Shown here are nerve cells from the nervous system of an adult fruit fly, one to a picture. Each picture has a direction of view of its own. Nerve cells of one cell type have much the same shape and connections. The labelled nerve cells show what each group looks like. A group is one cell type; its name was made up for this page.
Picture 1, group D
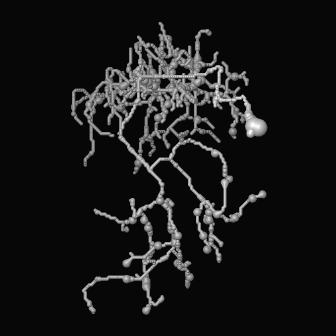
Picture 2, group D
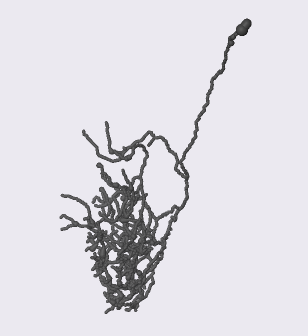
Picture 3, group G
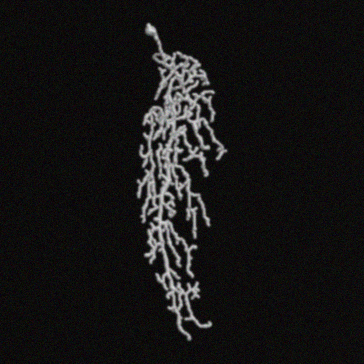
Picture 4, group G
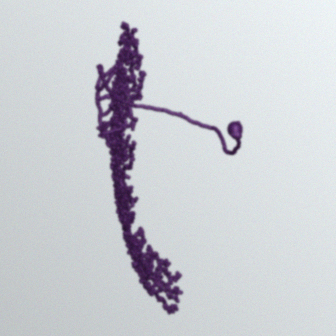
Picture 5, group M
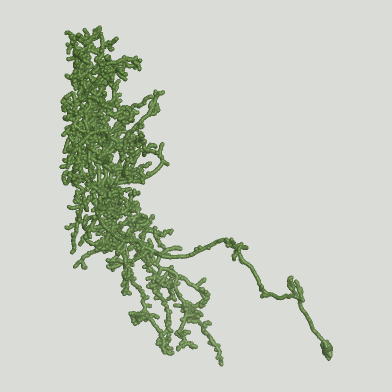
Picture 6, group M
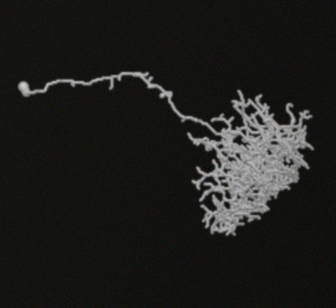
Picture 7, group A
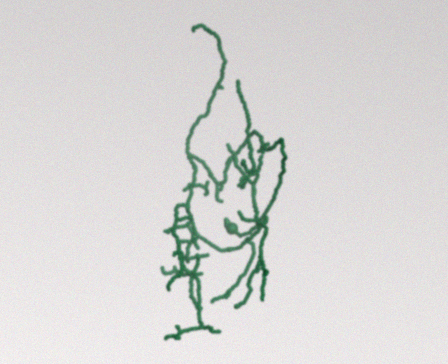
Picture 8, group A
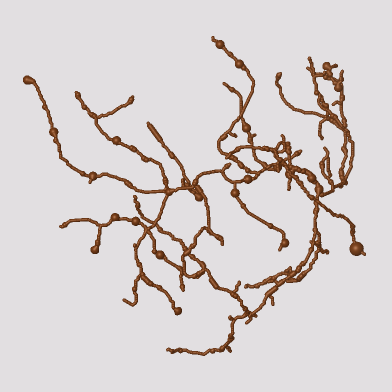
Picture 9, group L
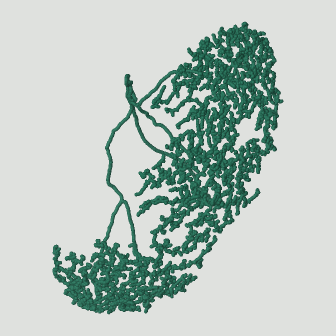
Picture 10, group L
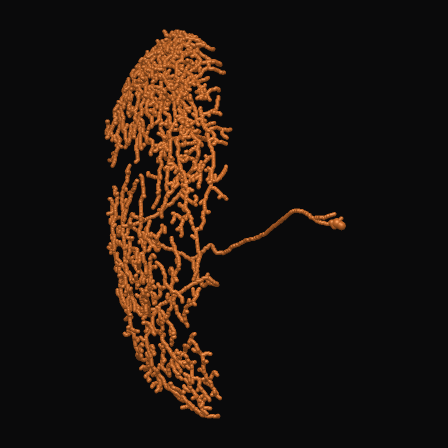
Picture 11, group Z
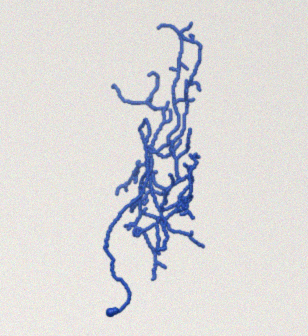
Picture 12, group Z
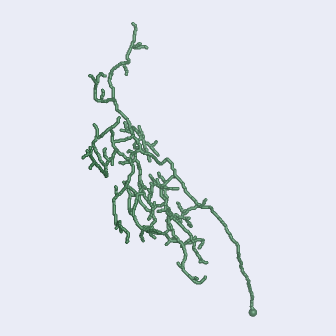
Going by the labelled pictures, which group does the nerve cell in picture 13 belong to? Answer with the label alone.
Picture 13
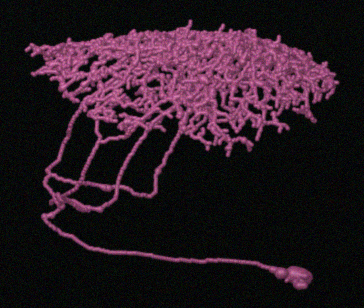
group L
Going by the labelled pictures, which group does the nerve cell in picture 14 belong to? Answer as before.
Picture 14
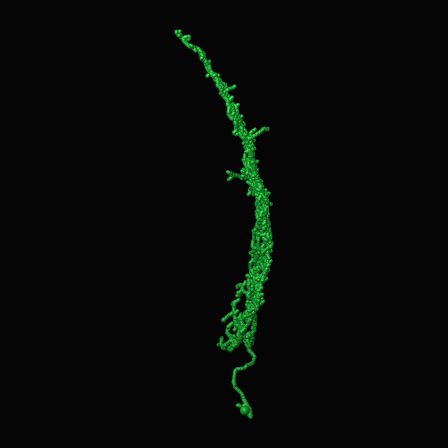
group G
